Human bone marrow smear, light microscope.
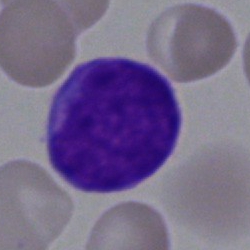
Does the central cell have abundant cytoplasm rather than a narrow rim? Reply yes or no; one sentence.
No, the cytoplasm amounts to no more than a narrow rim.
